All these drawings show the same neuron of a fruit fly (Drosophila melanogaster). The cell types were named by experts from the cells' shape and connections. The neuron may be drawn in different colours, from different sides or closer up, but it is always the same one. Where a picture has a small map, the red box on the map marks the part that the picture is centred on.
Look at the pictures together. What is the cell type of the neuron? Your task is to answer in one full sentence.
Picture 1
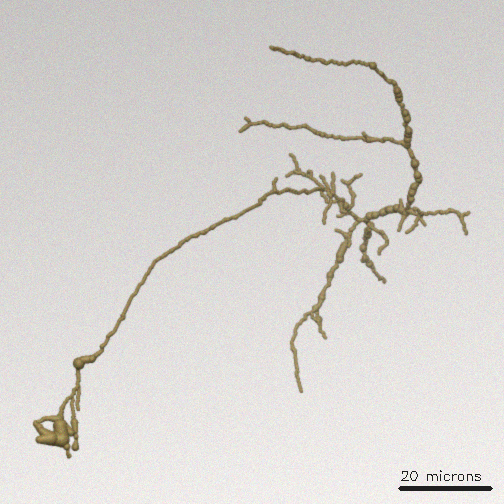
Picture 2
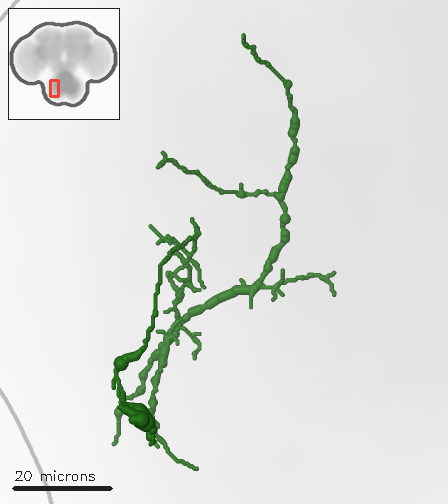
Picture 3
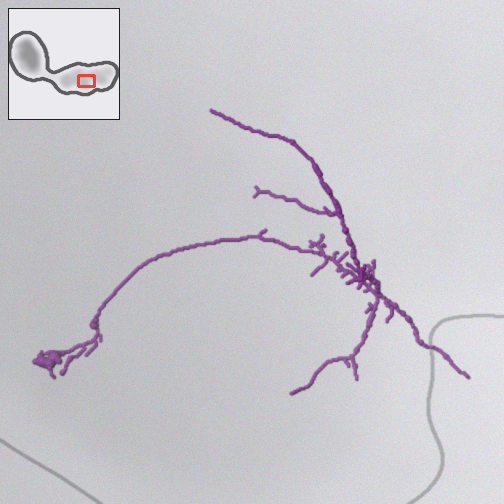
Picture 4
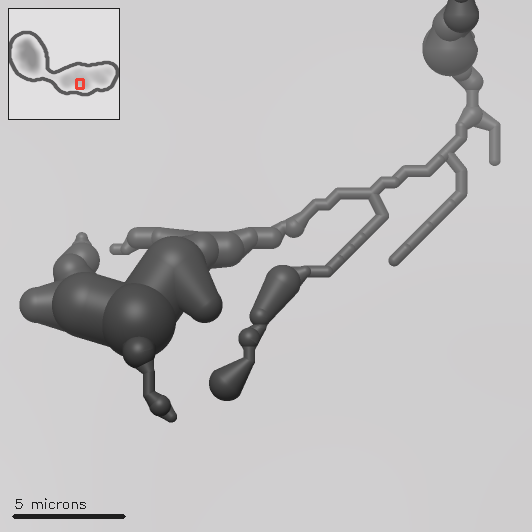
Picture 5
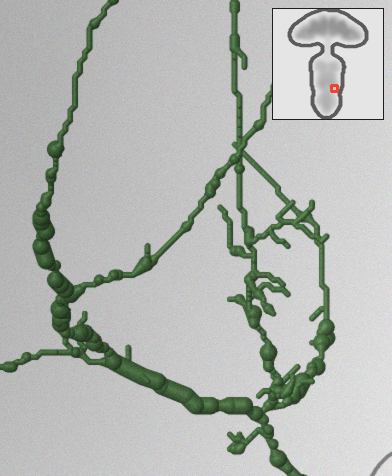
The cell type designation of this neuron is Acc. tr flexor MN.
